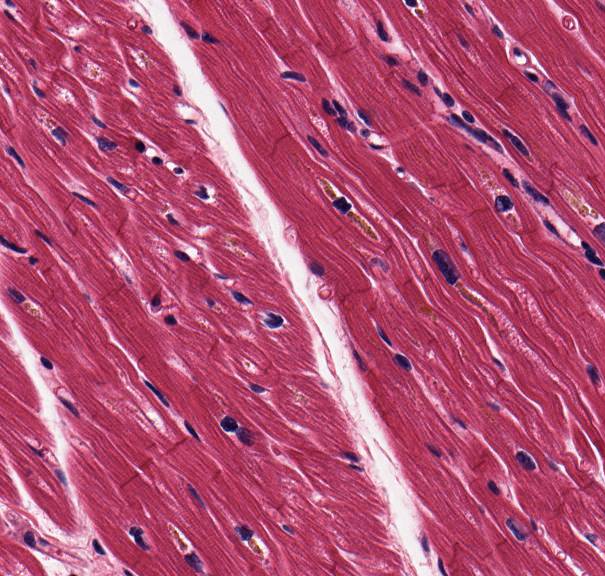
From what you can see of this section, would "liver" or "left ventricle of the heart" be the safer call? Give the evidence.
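This is left ventricle of the heart, not liver.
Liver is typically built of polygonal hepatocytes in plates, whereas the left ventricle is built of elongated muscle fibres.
Here branching muscle fibres run parallel, diagonally from upper left to lower right across the field. Oval nuclei lie centrally in the fibres, with golden-brown granular pigment at the poles of many.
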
